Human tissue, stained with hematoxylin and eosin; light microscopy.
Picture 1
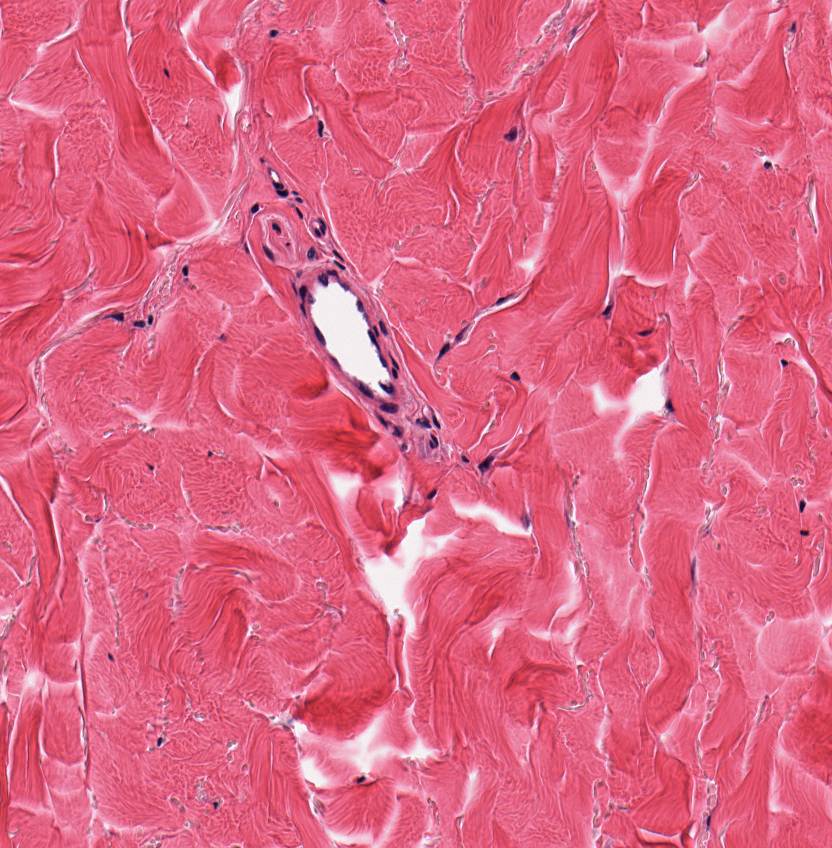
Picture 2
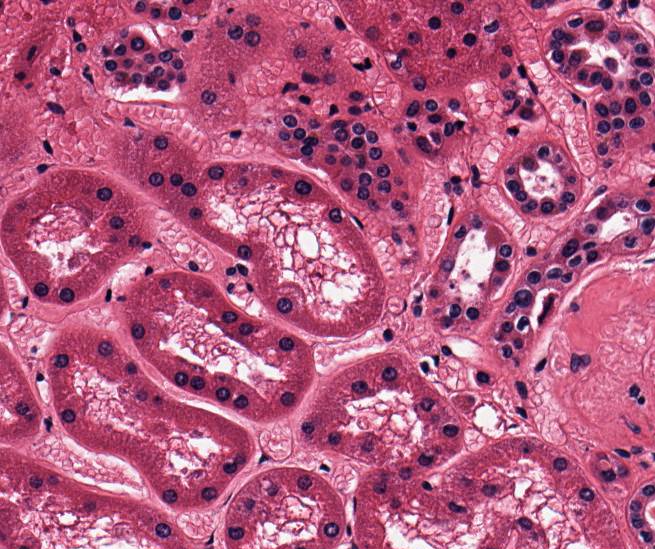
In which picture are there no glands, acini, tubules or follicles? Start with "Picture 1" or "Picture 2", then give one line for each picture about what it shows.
Picture 1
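What picture 1 shows: No epithelium or glands are present in the field.
What picture 2 shows: The field is packed with tubules cut in cross and oblique section, with very little tissue between them.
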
